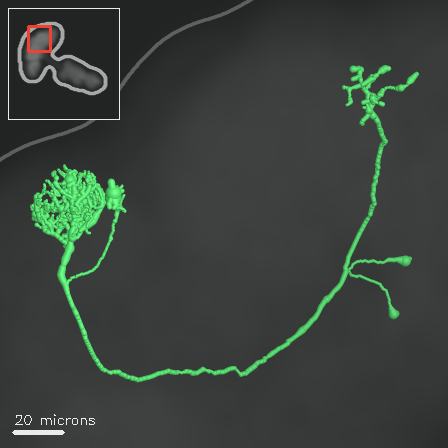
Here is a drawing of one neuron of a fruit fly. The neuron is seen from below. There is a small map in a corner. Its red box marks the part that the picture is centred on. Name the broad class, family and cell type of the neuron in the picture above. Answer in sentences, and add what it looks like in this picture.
Its broad class is central-brain intrinsic neuron. Its family is hemilineage ALl1_ventral. It is of cell type DA1_lPN. It lies in the brain. The cell body is on the left of the picture. The picture shows dozens of branch ends.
